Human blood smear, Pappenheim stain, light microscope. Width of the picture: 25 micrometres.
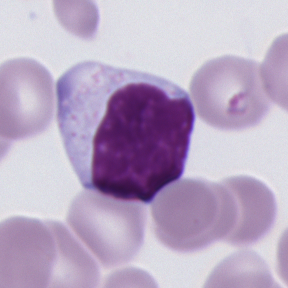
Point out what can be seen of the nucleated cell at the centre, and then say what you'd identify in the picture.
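Look first at the nucleus: a single unlobed mass, roughly squarish, sitting toward the lower right of the cell. Its chromatin is dense and dark purple, with coarse clumping. The cytoplasm is pale blue-grey and lies mostly on the left side, and if you scan it you will find scattered small reddish-purple granules. The whole cell is about 12 micrometres across. This is a large granular lymphocyte.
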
